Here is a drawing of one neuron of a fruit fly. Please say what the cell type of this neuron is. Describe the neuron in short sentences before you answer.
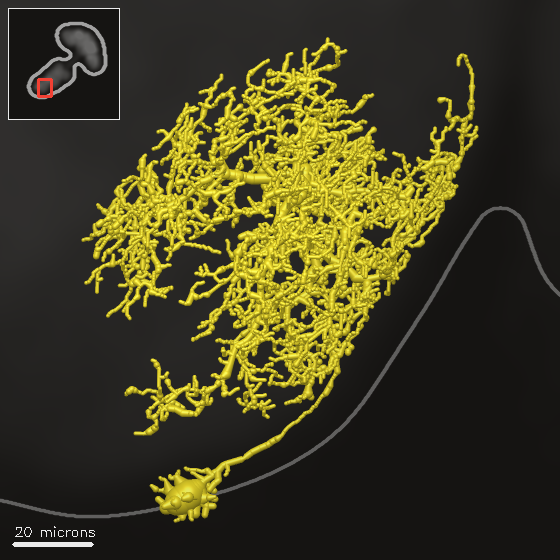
It lies in the nerve cord. By the scale bar it is about 130 microns tall in this view. More than a hundred branch ends can be seen. This is a nerve-cord intrinsic neuron. It is of cell type IN08A002.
